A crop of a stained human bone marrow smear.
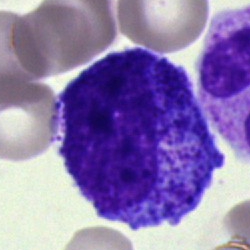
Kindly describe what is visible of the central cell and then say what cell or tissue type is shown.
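First, the outline is roughly oval, with a finely irregular, slightly bumpy edge. Next, the nucleus fills most of the cell and sits toward the upper left. Then the cytoplasm, pale lilac-blue, forms a crescent along the right and lower right. The cell is a promyelocyte.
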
